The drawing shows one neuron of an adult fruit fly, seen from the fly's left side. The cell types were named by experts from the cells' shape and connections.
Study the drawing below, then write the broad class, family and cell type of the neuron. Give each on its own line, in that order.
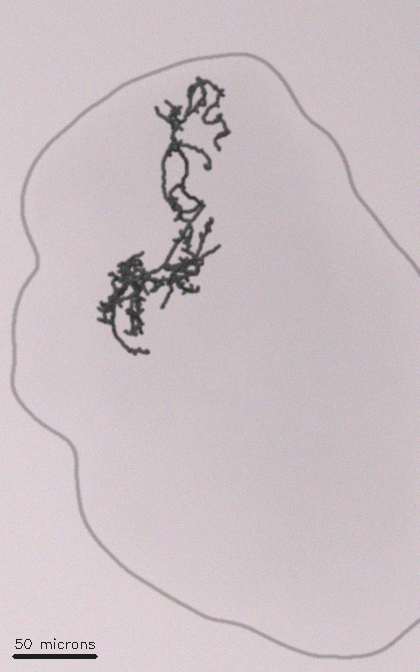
central-brain intrinsic neuron
hemilineage SLPal2
AVLP026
